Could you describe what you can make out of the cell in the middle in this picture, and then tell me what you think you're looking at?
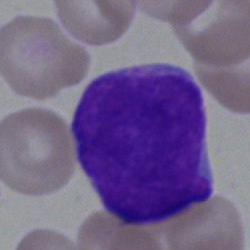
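Nucleus occupies nearly the entire cell. Chromatin finely stippled, fairly even throughout. Cytoplasmic granules: none visible. Vacuoles: none visible. Cell: blast.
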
